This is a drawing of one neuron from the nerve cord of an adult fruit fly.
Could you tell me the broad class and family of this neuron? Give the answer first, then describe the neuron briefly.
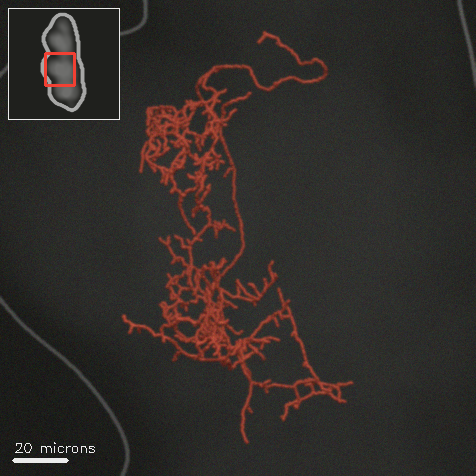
This is a sensory neuron entering the nerve cord. Its family is called class mechanosensory tactile. The drawing shows no cell body. From top to bottom in the picture it spans about 160 microns. The picture shows dozens of branch ends.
